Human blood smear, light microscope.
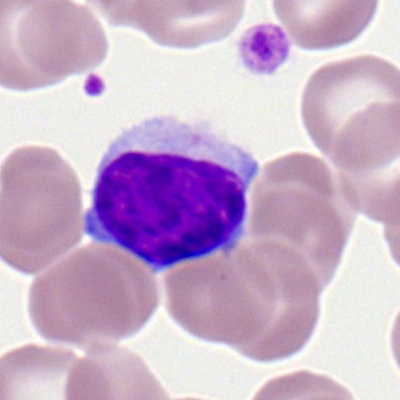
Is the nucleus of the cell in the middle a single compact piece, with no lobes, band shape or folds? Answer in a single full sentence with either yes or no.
Yes, it is a single compact round, oval or kidney-shaped nucleus that this cell has.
